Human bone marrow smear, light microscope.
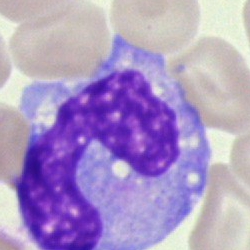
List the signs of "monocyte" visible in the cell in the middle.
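Item one is the nucleus: it is bent into a horseshoe whose hollow opens toward the lower right, which fits a monocyte.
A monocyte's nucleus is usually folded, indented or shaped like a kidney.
Item two, the chromatin is deep purple, mottled with small pale spots. Item three, a few small clear round vacuoles lie in the cytoplasm, one of them inside the bay of the nucleus. Item four, the outline is irregular, with the cytoplasm bulging out at the top.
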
